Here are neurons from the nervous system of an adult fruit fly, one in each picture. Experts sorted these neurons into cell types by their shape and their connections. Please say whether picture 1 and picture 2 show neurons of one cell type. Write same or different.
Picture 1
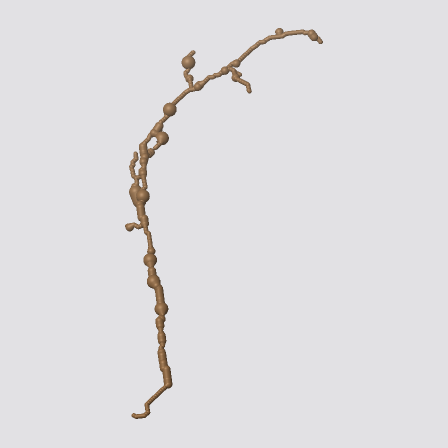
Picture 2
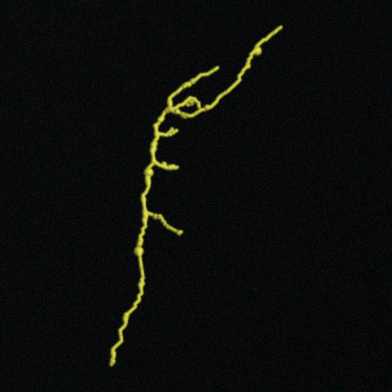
same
